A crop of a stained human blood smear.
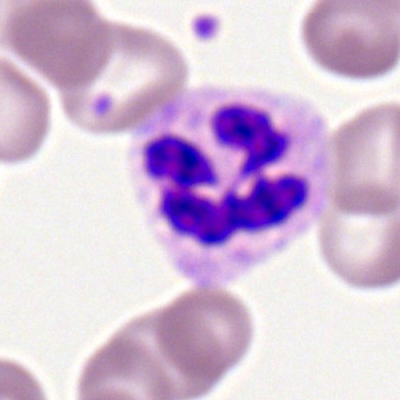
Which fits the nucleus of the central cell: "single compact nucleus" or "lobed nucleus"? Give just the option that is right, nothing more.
Lobed nucleus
